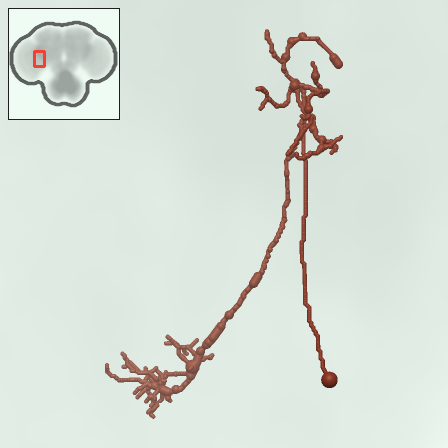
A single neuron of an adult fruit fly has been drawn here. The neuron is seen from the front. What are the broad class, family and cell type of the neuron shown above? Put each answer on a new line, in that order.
visual projection neuron
LC
LC12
